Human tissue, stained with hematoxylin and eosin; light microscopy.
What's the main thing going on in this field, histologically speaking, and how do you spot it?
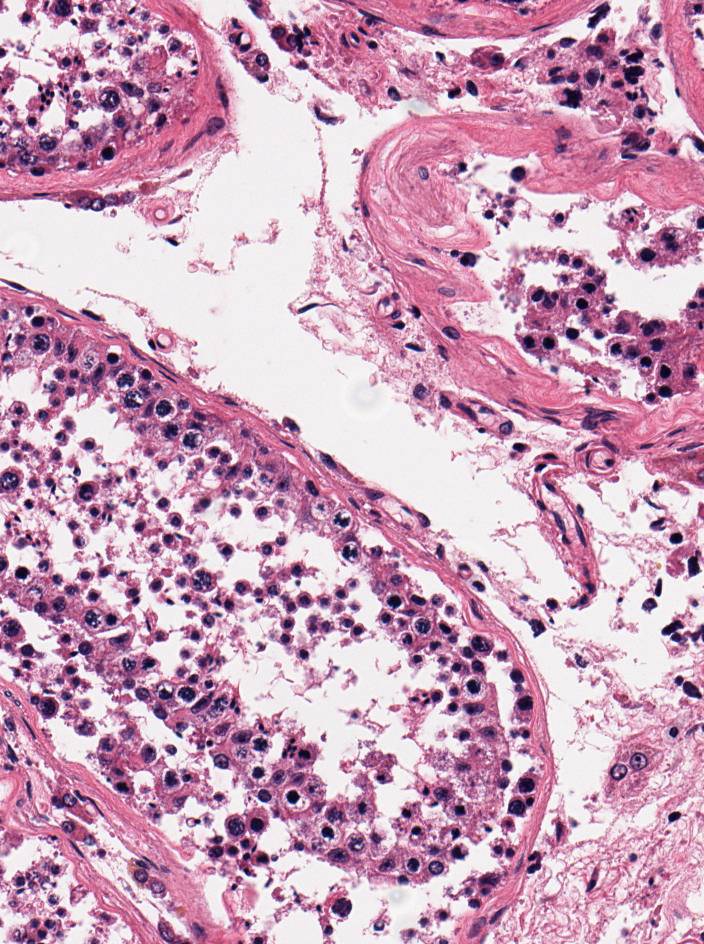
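Seminiferous tubule is the main structure here. Several rounded tubules, separated by interstitium, fill the field, the largest occupying the lower left half.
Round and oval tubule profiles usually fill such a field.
A small group of cells with ample pink cytoplasm and round nuclei lies in the interstitium at the lower right.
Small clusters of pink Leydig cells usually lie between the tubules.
The tubules at the top have thick, wavy, pink fibrous walls. Within the large tubule the cells are loosely scattered, with many clear spaces between them.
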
